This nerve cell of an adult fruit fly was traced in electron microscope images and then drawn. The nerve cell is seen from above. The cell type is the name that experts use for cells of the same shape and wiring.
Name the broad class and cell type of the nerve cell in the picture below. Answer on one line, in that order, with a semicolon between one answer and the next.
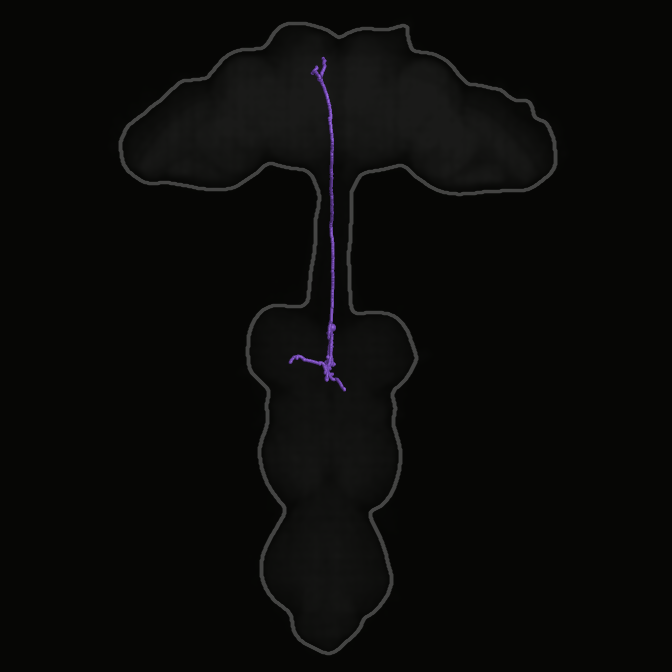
ascending neuron; ANXXX338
